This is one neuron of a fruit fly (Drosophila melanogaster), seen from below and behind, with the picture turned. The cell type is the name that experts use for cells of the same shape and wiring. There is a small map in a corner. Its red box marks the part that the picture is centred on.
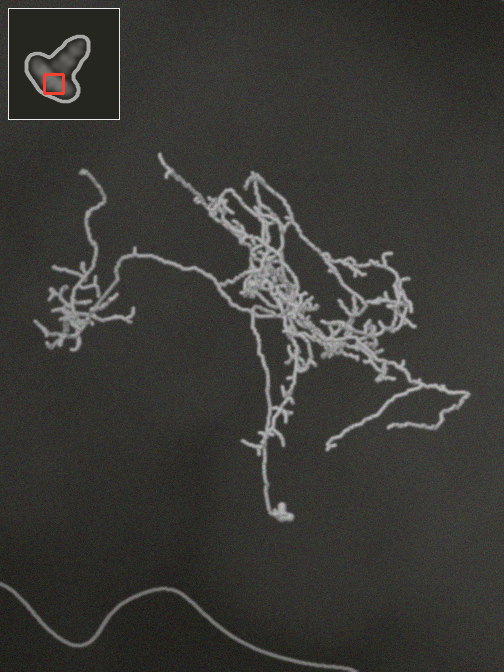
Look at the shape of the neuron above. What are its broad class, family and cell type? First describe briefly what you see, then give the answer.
The picture shows dozens of branch ends. In this view it is about as wide as it is tall. Its broad class is central-brain intrinsic neuron. The family is hemilineage CREl1. The cell type is CL123_a.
